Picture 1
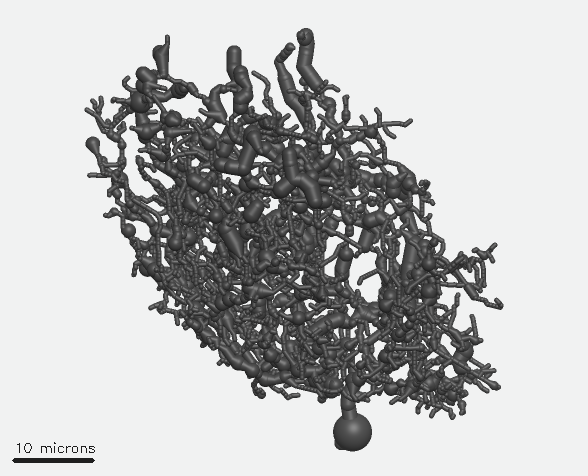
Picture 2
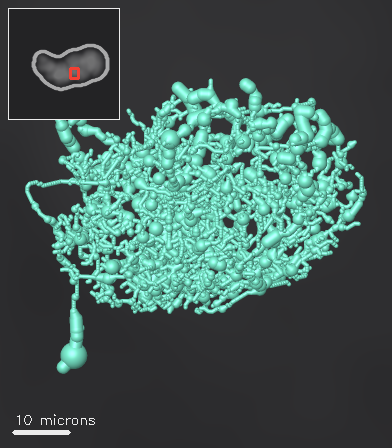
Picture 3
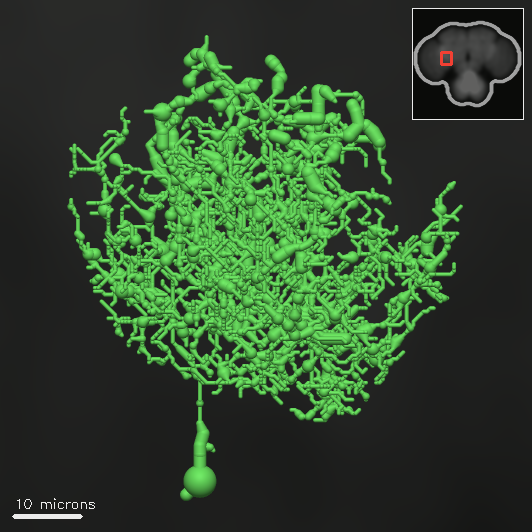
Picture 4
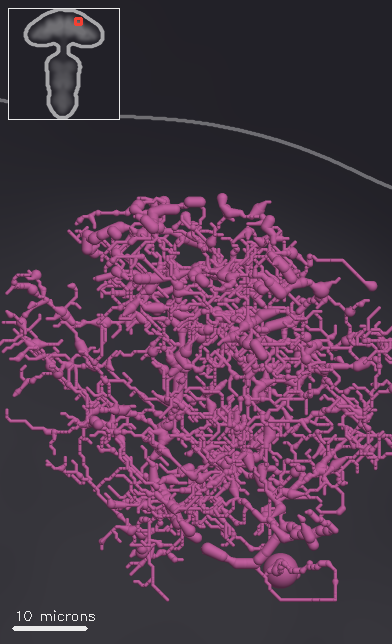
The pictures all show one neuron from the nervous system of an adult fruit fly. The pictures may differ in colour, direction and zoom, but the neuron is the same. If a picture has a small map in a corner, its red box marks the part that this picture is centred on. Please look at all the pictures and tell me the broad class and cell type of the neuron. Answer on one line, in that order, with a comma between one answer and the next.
central-brain intrinsic neuron, AVLP374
